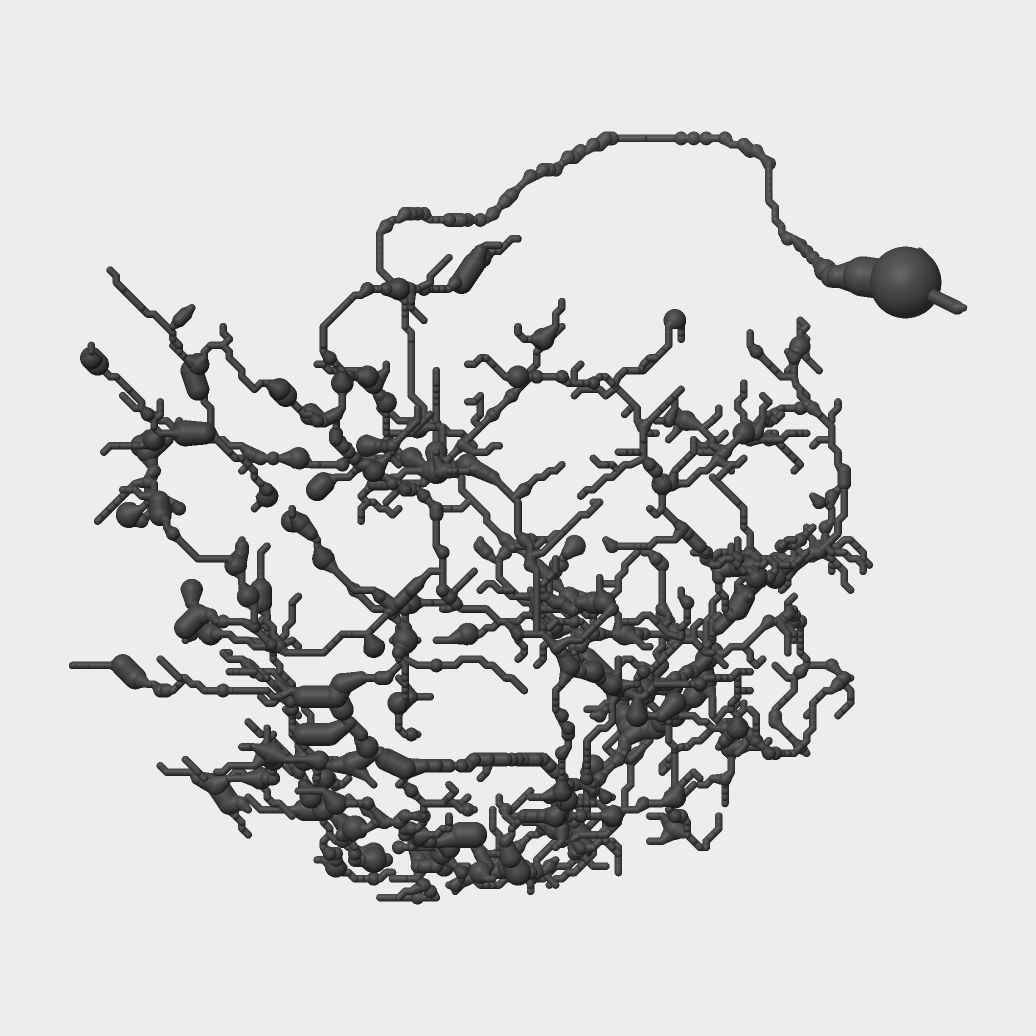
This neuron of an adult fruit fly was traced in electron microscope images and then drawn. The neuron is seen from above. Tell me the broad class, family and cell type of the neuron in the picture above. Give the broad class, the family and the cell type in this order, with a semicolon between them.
central-brain intrinsic neuron; hemilineage LHl4_dorsal; LHAV4g17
